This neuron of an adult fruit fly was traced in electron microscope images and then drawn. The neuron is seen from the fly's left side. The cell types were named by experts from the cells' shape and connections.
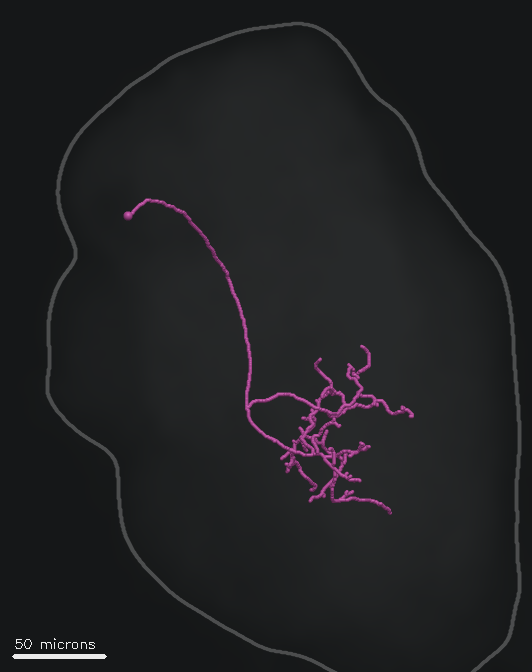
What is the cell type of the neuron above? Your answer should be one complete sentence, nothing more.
It is SAD007 that this neuron is, by cell type.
